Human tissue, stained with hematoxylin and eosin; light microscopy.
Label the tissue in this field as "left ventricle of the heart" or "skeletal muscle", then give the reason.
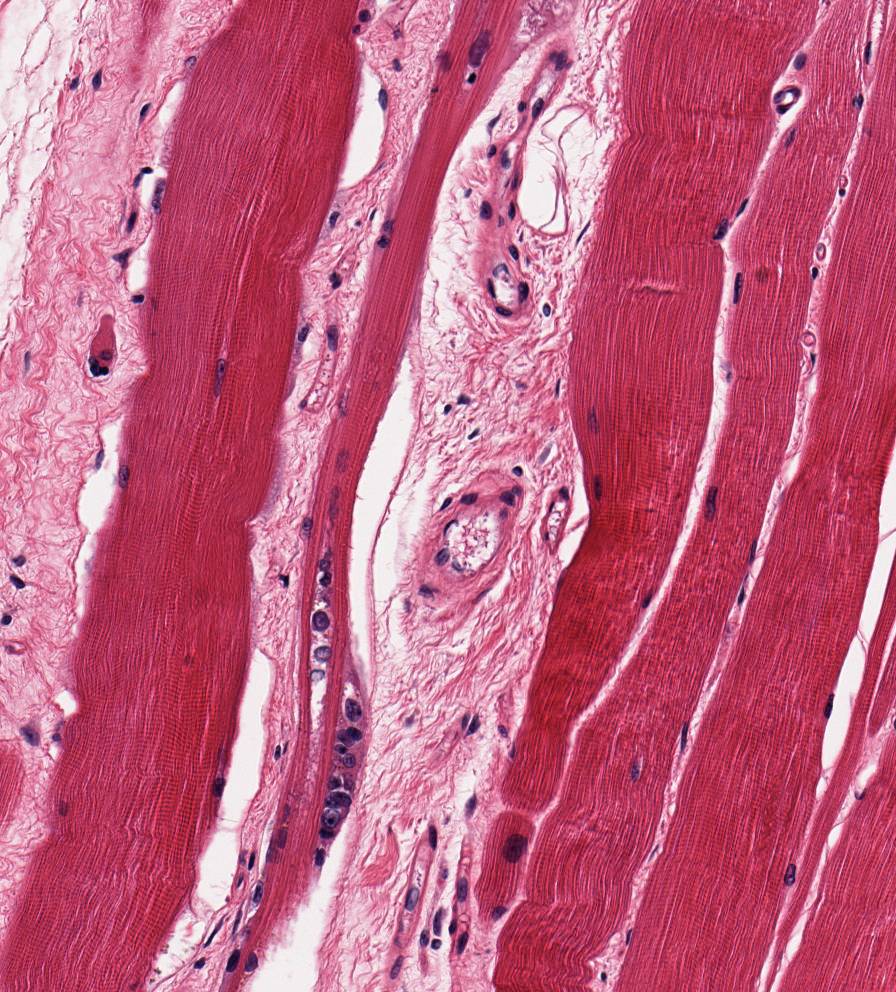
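This is skeletal muscle. What decides it is where the nuclei sit: flattened, at the edges of the fibres.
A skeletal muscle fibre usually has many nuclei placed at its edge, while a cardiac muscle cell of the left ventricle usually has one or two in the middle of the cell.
Beyond that, the fibres show fine transverse cross-striations along their length, and their cytoplasm stains deep red with eosin. The connective tissue between the fibres holds no fat cells.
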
